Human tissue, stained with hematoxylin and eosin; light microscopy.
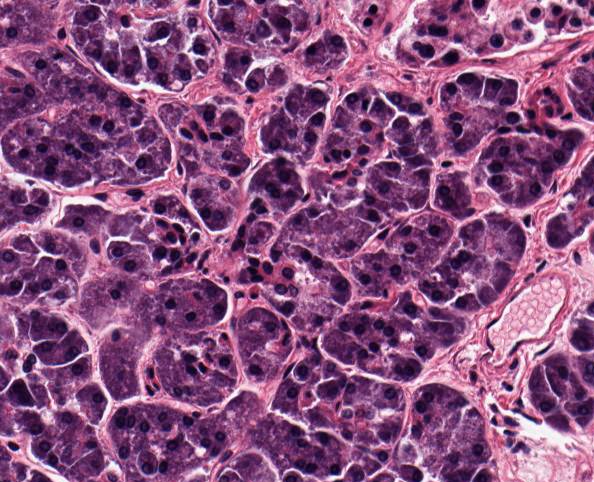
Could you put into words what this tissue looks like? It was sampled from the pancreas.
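Across the whole field, cells are grouped into rounded nests separated by thin pink fibrous septa. The nests appear solid, with no central lumens visible. Cytoplasm within the nests is abundant, finely granular and purple-staining. Each cell has a single small, round, dark nucleus.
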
